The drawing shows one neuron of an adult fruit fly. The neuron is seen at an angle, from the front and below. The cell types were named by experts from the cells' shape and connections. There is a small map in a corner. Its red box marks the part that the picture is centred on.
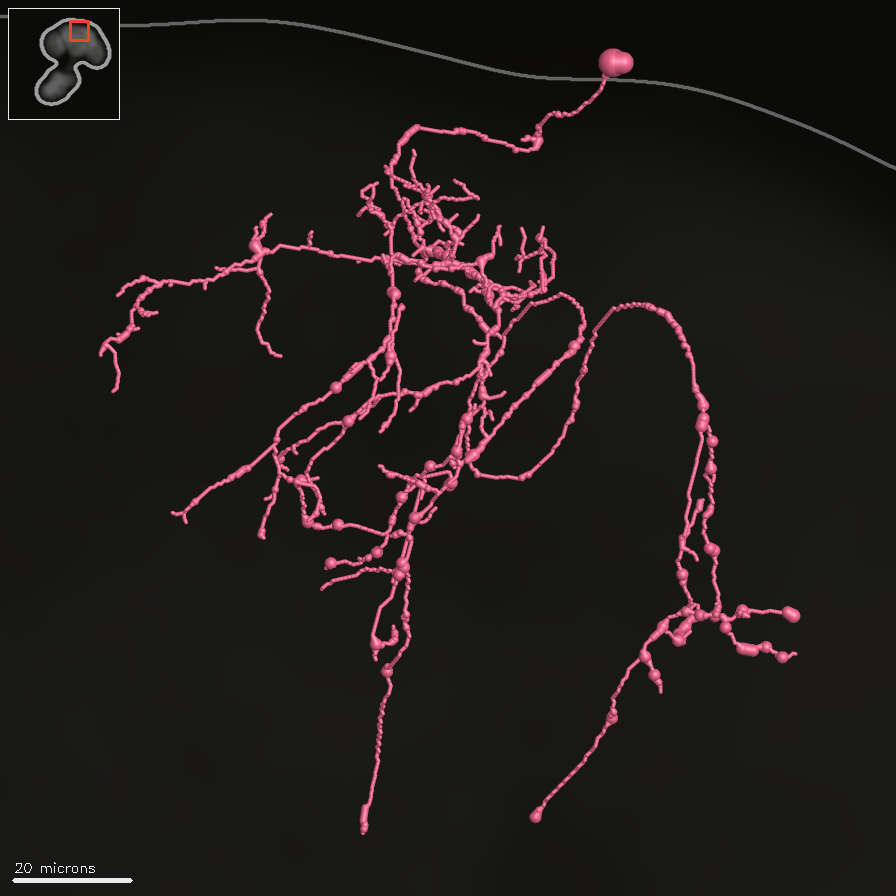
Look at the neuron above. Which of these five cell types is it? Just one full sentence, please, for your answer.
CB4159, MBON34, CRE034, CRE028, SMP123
It is as MBON34 that this neuron is typed.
